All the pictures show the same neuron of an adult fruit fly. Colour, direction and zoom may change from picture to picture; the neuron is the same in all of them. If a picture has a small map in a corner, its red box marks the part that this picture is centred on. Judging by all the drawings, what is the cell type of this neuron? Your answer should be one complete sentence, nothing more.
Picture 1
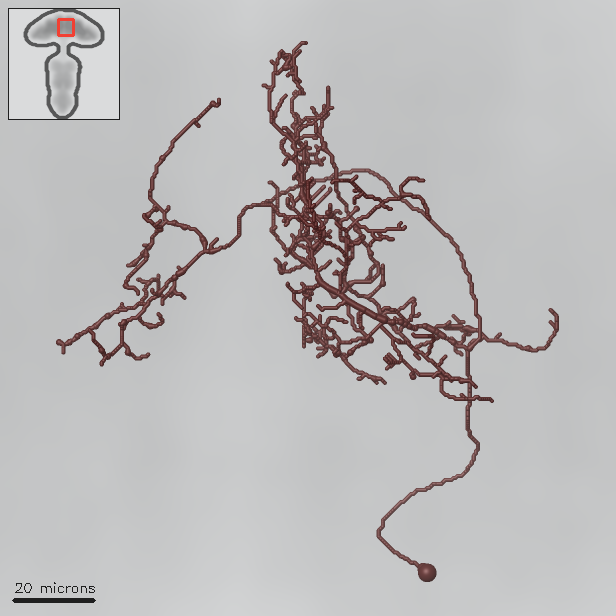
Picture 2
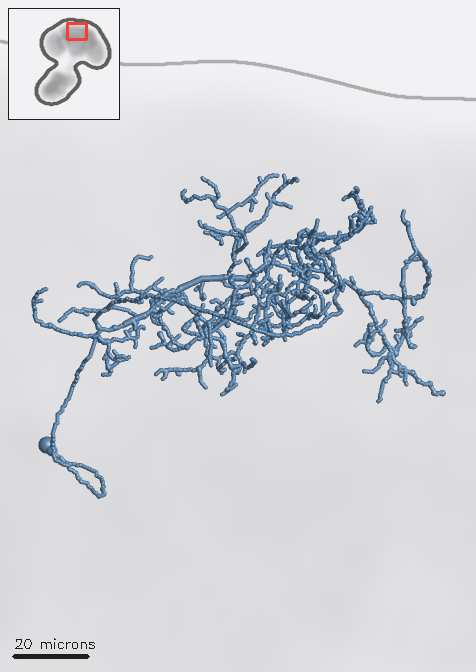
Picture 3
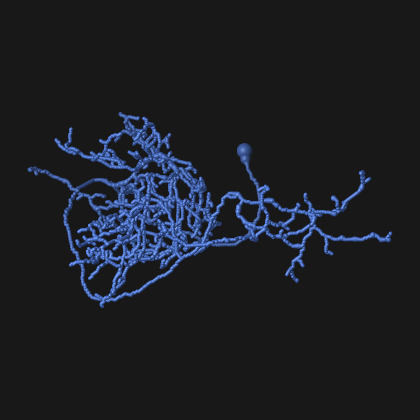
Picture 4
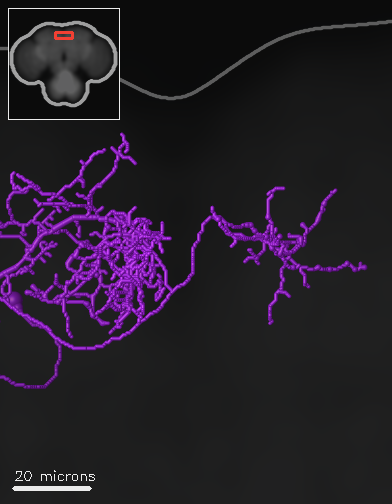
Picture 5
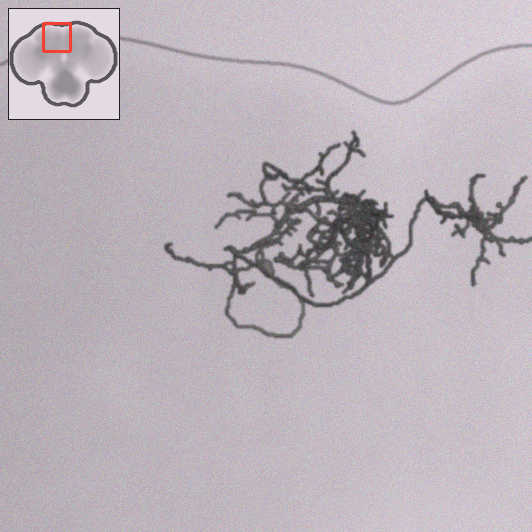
This neuron is classified under the cell type SMP512.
